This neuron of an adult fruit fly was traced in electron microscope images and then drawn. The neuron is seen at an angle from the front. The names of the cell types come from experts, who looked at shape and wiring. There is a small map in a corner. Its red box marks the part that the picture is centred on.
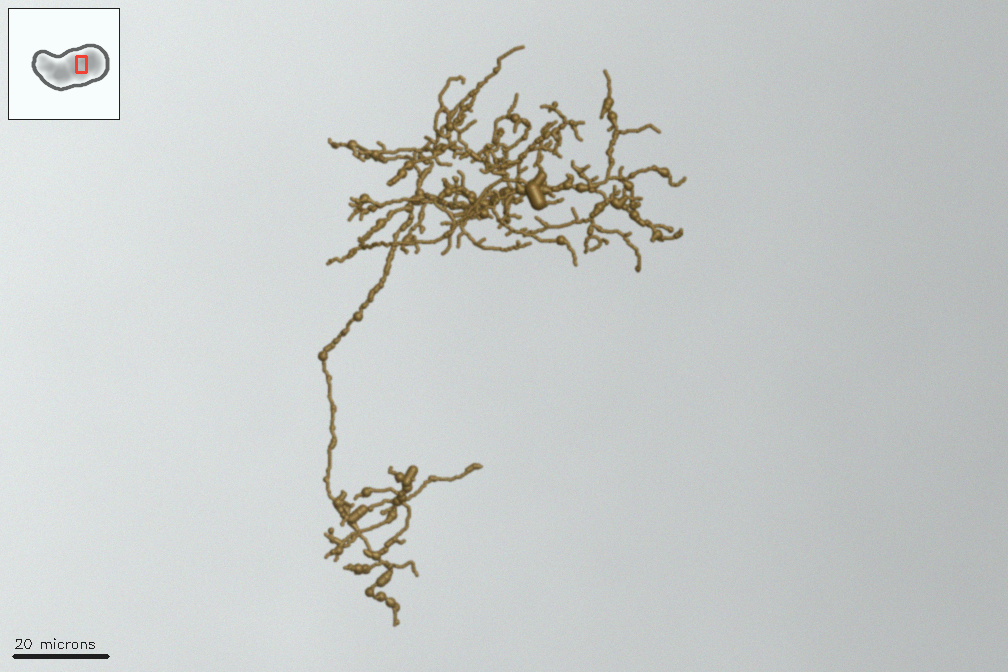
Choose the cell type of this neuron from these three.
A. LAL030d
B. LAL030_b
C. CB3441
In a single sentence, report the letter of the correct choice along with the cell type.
The neuron is a member of cell type LAL030_b, given in option B.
